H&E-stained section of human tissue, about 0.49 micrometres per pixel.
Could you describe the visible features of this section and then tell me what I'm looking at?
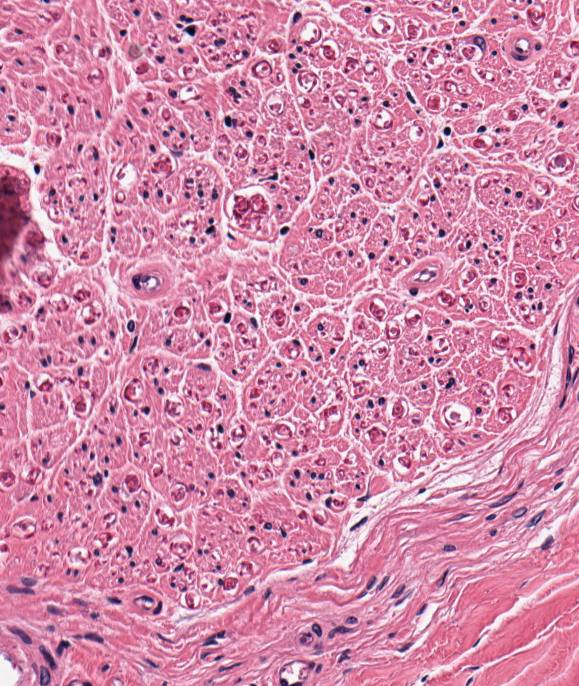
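Small dark oval nuclei lie evenly scattered between fibres throughout the bundle. Thin pale connective tissue strands divide it into smaller irregular fibre groups. At lower right, dense wavy pink collagen with elongated nuclei runs along the bundle edge. No fat cells in field. Name: tibial nerve.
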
